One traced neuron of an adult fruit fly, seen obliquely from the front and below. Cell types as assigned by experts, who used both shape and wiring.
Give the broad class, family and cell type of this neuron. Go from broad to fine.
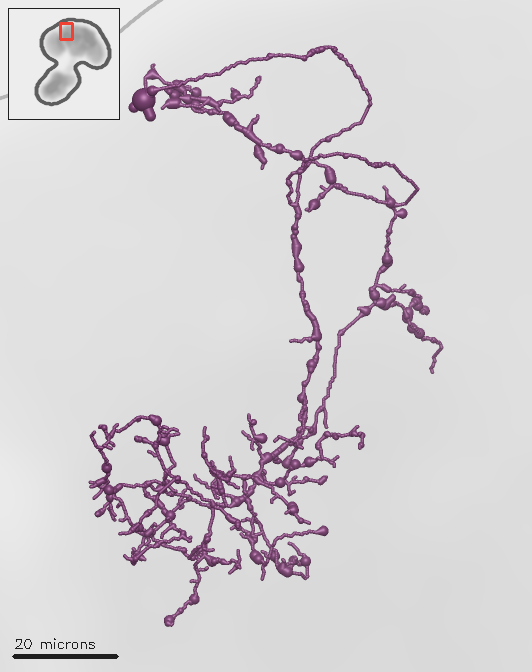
central-brain intrinsic neuron; hemilineage SLPad1_anterior; CB3255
